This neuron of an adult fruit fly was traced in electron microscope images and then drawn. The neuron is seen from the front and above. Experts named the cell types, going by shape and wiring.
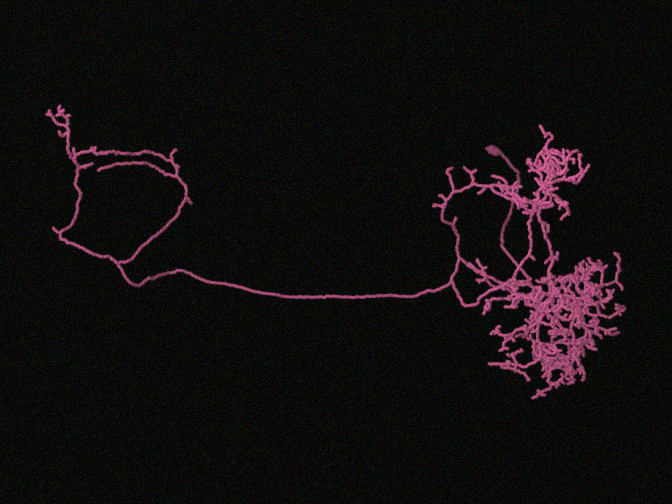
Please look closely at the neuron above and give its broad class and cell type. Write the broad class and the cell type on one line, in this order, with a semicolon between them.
central-brain intrinsic neuron; AVLP574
